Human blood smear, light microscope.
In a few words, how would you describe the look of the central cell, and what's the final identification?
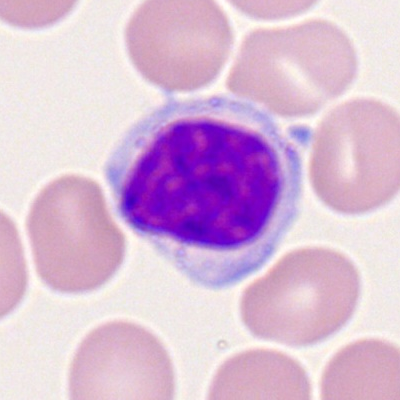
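The chromatin is dark purple and coarsely clumped, with small paler patches lying between the clumps. No distinct granules are seen in the cytoplasm. Rather than being smoothly round, the cell outline is irregular and somewhat angular. A small bluish knob sits on its upper right edge. The cell is a lymphocyte.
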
